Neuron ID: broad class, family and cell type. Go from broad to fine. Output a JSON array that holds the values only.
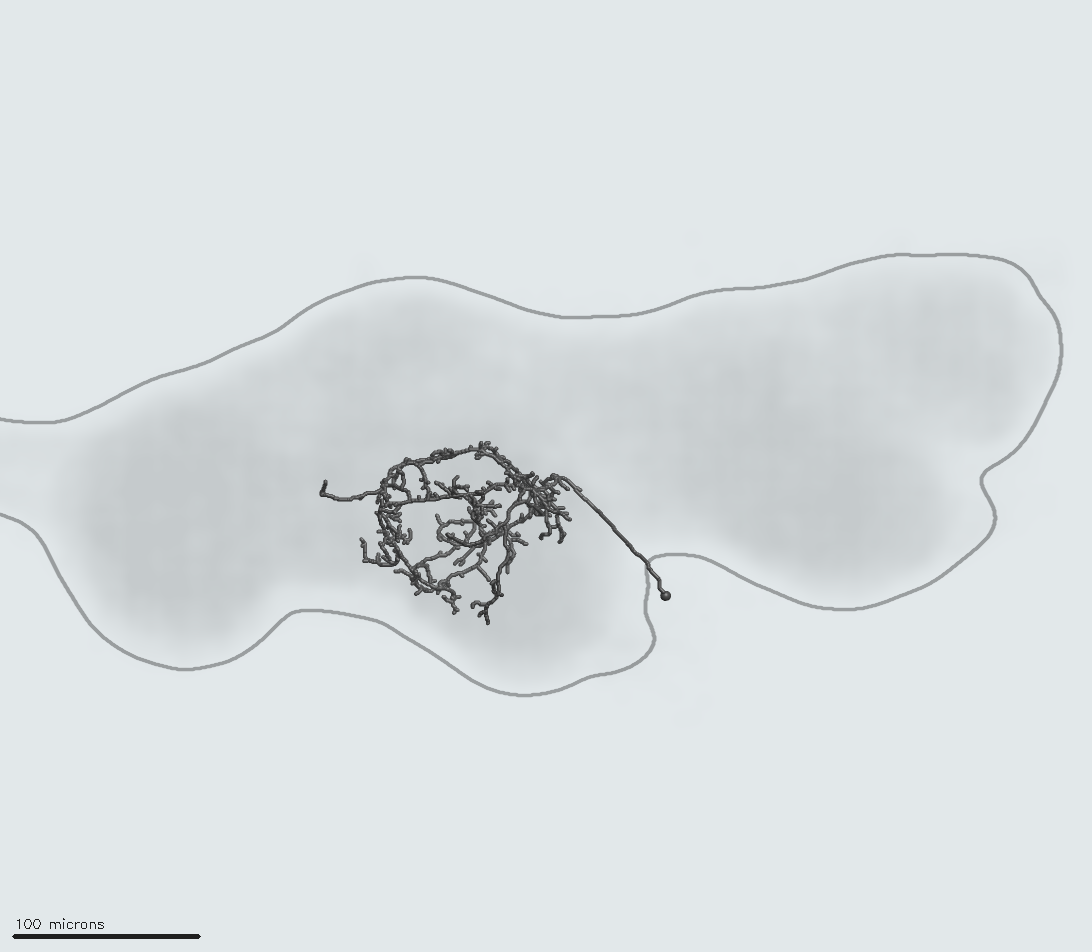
["nerve-cord intrinsic neuron", "hemilineage 03A", "IN03A030"]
